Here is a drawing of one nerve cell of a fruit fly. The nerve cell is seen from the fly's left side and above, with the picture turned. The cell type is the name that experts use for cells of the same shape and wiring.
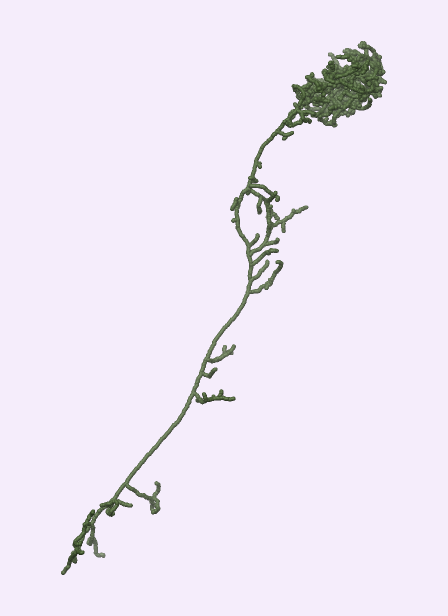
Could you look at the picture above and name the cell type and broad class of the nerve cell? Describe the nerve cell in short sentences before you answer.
Dozens of branch ends can be seen. In this view it is taller than it is wide. Its cell type is INXXX126. This is a nerve-cord intrinsic neuron.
